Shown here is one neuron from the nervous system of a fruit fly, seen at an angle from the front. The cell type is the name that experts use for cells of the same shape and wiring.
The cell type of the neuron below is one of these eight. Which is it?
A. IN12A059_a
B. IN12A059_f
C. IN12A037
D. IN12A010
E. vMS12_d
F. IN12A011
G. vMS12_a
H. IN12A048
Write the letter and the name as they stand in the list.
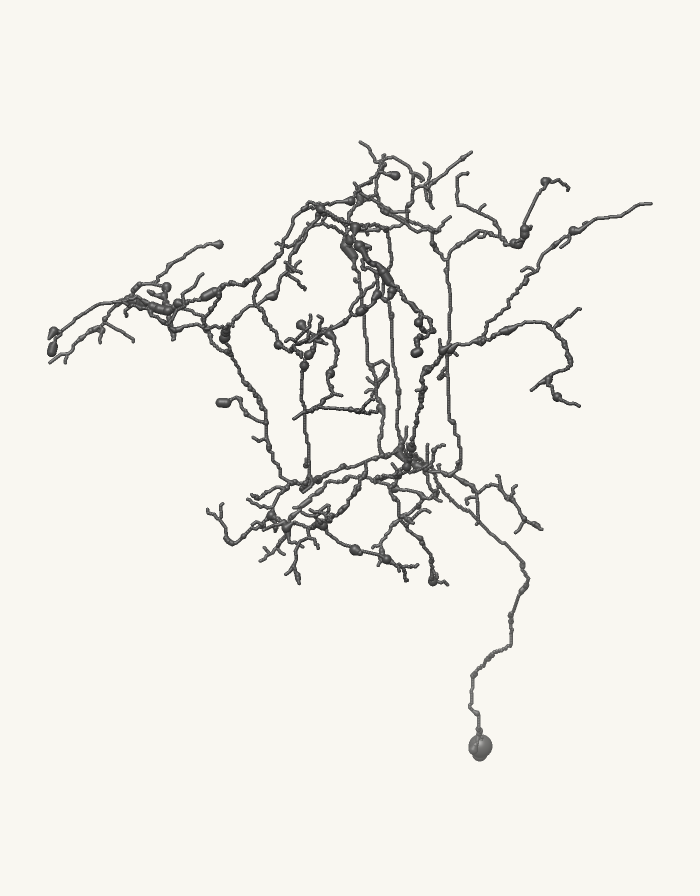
B. IN12A059_f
